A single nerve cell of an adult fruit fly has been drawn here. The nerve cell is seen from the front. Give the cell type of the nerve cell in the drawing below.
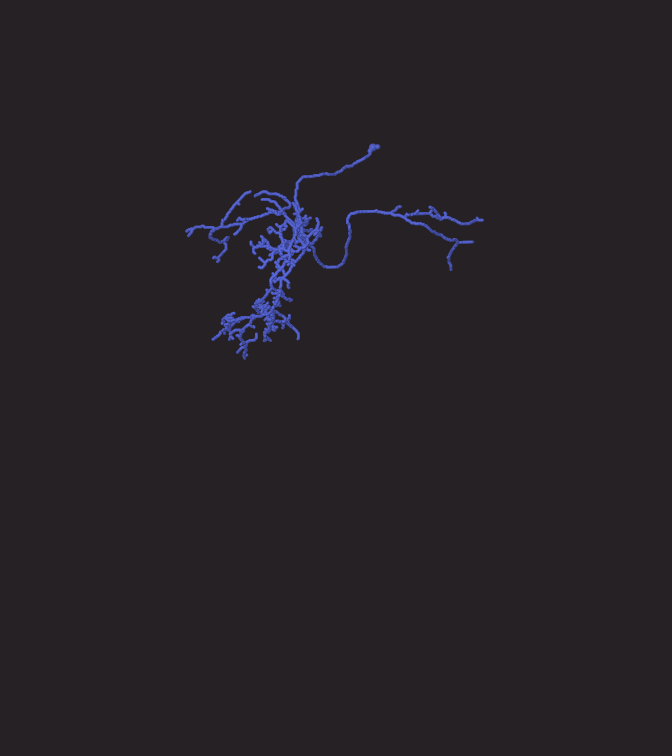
CRE039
